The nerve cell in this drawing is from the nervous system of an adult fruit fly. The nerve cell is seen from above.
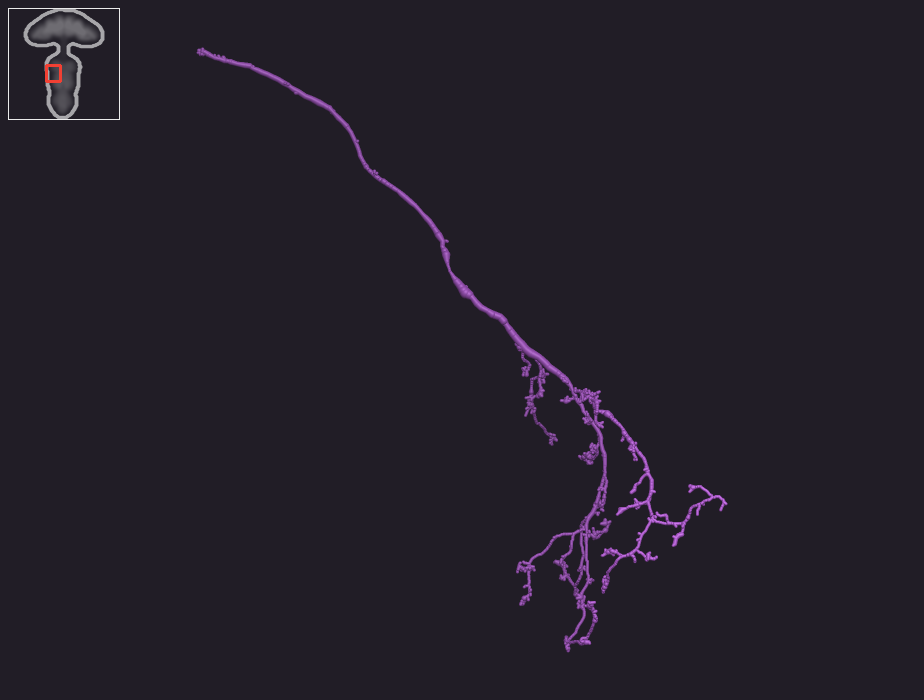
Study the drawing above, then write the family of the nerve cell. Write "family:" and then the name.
family: class mechanosensory proprioceptive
